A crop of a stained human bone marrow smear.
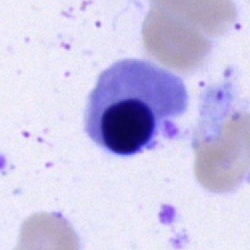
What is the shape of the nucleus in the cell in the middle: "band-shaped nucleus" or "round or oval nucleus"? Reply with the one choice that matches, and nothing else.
Round or oval nucleus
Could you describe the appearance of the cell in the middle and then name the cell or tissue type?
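Quick look: the chromatin's very dark and dense, with hardly any texture to it, and there are no nucleoli visible. There's plenty of blue cytoplasm, and no granules in it. That's an erythroblast.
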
